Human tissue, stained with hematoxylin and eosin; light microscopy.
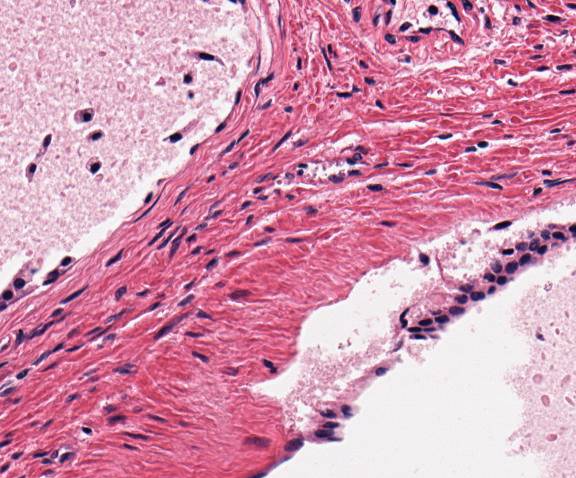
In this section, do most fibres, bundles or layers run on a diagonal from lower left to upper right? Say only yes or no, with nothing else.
Yes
